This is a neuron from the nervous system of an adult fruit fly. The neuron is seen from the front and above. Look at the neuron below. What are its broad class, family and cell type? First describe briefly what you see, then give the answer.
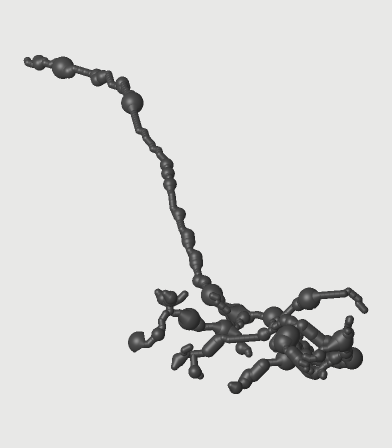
The drawing shows no cell body. In this view it is about as wide as it is tall. Its broad class is sensory neuron entering the nerve cord. Its family is called class mechanosensory tactile. Its cell type is SNta26.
